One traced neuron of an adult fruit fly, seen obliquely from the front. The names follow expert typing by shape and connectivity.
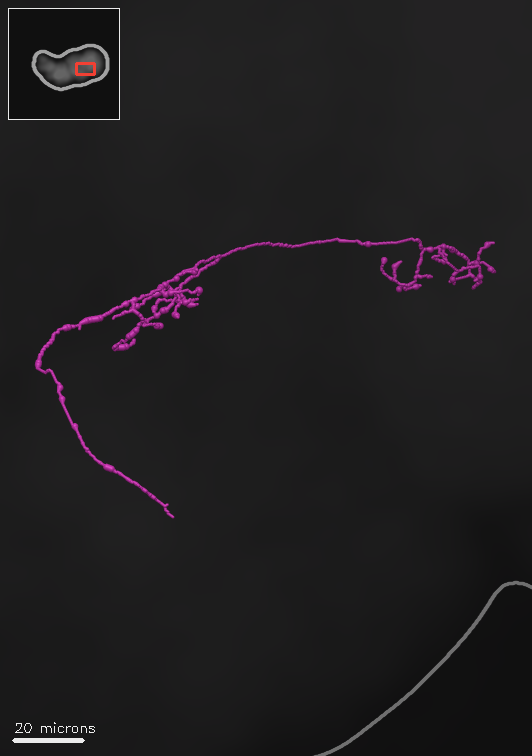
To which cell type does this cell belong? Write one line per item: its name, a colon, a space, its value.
cell type: ORN_DP1m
